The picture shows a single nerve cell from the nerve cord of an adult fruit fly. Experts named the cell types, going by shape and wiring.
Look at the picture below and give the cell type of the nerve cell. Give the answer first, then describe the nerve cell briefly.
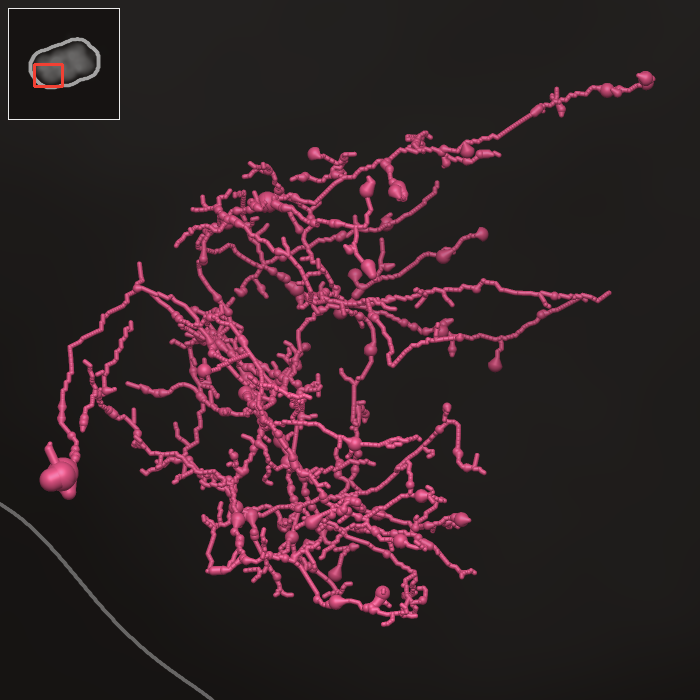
It is of cell type IN01B034. This is a nerve-cord intrinsic neuron. The picture shows more than a hundred branch ends. In this view it is about as wide as it is tall.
